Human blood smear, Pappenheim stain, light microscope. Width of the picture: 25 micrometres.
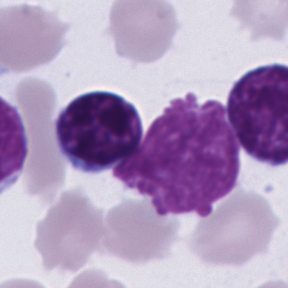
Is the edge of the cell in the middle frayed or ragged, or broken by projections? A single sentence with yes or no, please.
Yes, in outline this cell is rough rather than smooth and even.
